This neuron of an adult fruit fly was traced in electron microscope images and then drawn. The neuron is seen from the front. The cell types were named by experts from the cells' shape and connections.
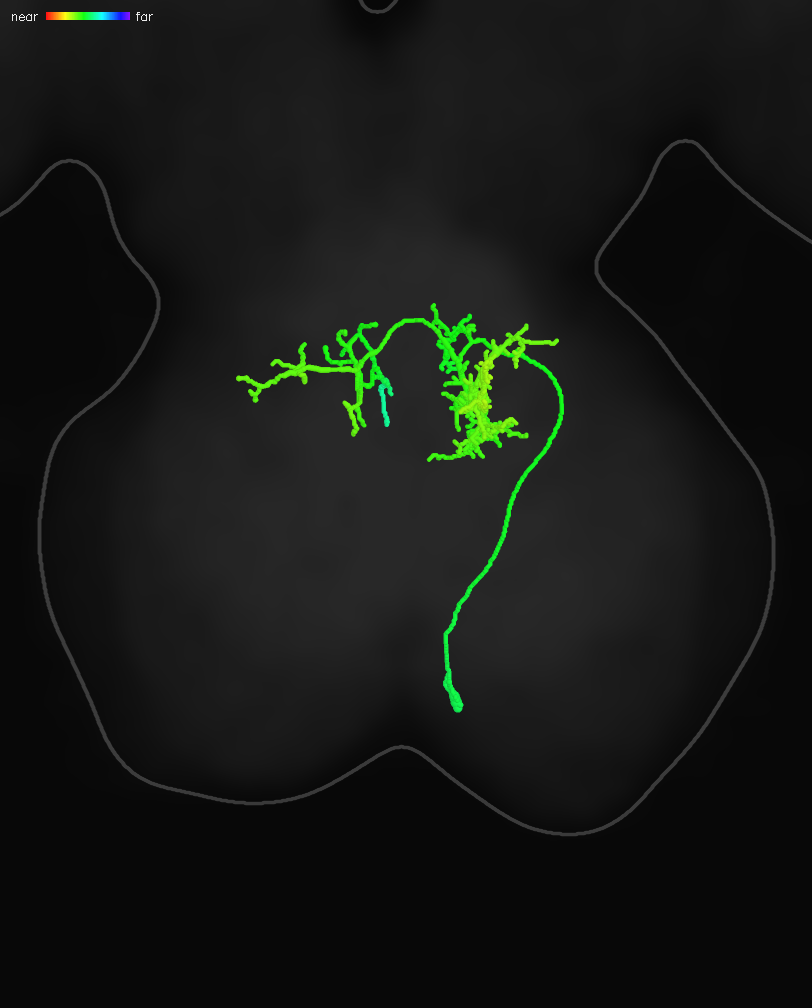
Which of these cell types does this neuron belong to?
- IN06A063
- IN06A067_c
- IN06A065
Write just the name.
IN06A065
